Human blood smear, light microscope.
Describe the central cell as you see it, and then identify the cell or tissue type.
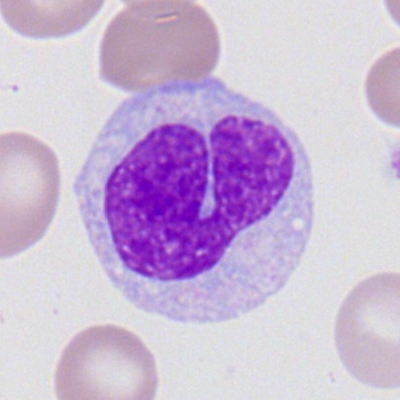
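A deep, narrow cleft cuts down into the nucleus from the top. The cytoplasm is pale grey-blue and holds sparse, fine pinkish-purple granules. A single small clear vacuole sits in the cytoplasm on the right side of the cell. This cell is a monocyte.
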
